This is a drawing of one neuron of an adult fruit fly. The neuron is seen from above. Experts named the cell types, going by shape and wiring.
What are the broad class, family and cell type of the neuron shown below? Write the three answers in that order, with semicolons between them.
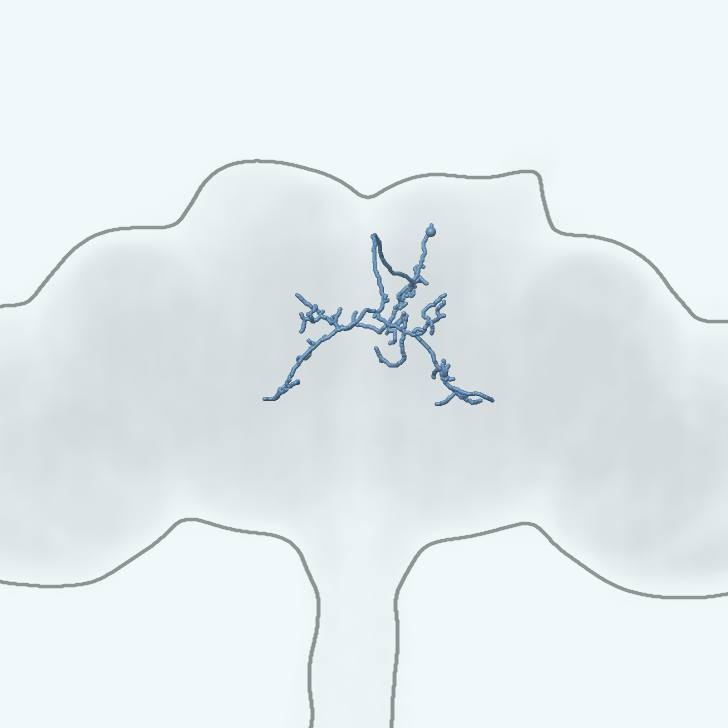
central-brain intrinsic neuron; hemilineage FLAa2; CB2535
